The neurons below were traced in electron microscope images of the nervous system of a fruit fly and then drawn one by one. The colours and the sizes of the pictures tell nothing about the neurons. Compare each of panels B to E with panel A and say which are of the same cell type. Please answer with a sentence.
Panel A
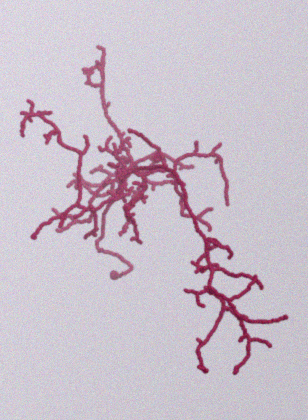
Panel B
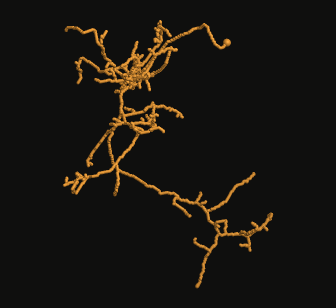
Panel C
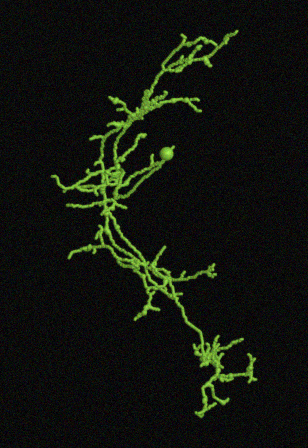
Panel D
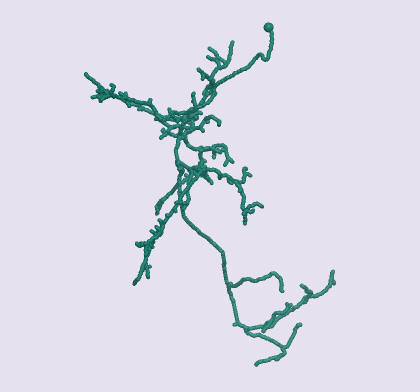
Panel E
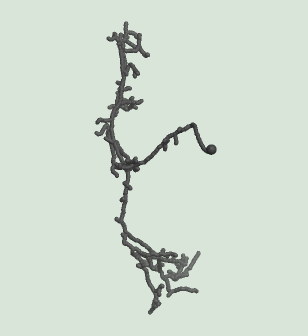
Panel B and panel D are of the same cell type.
